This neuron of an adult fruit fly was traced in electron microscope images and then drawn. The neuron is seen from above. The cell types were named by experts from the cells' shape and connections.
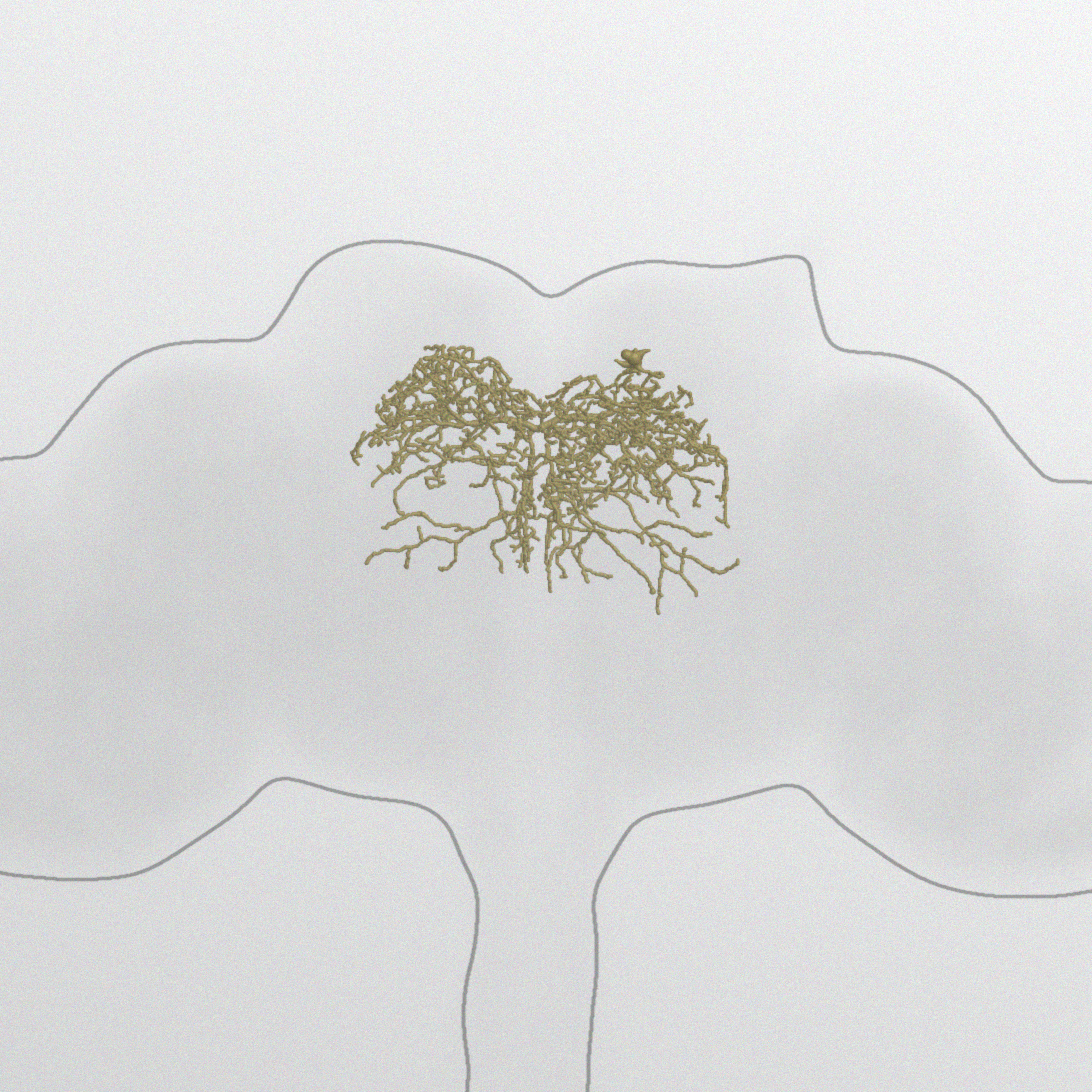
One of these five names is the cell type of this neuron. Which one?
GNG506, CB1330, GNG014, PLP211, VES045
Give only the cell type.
GNG014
